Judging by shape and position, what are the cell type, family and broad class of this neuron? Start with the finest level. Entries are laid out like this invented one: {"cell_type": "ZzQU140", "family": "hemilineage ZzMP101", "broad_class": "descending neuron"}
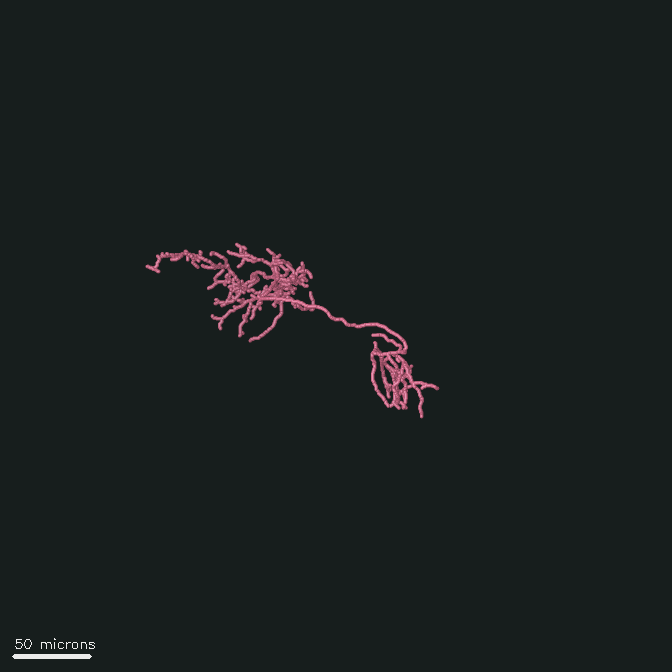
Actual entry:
{"cell_type": "IB069", "family": "hemilineage DM5_central", "broad_class": "central-brain intrinsic neuron"}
